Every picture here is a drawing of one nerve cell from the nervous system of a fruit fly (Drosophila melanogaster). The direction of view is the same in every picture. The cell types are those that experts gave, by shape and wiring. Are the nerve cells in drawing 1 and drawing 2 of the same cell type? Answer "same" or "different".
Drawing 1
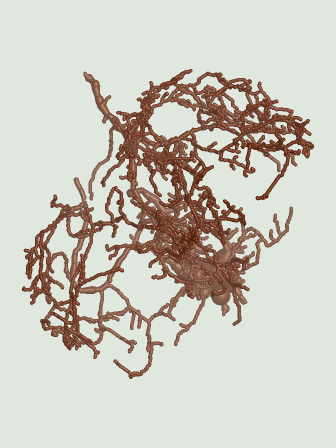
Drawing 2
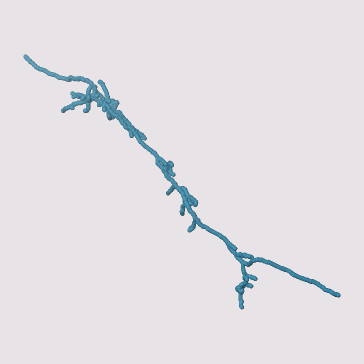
different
